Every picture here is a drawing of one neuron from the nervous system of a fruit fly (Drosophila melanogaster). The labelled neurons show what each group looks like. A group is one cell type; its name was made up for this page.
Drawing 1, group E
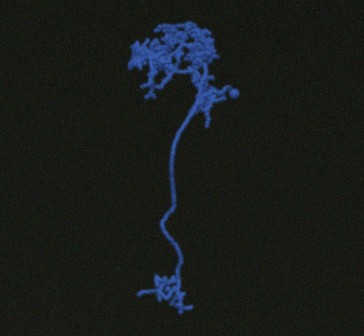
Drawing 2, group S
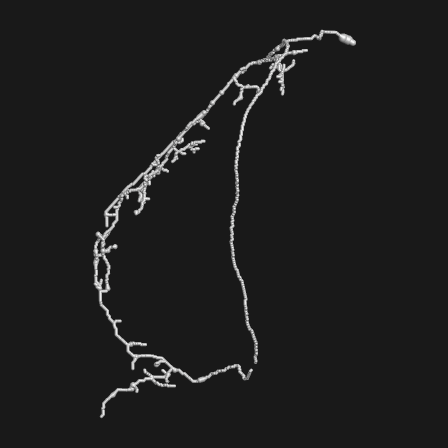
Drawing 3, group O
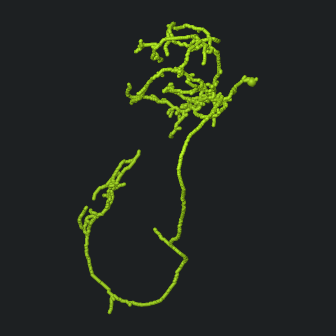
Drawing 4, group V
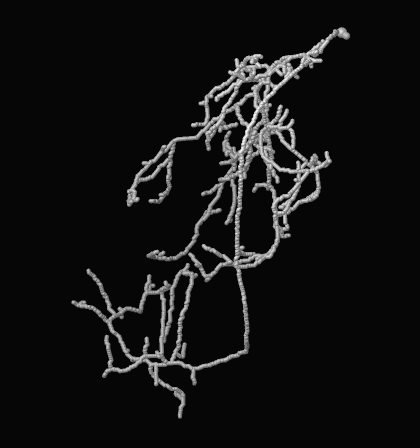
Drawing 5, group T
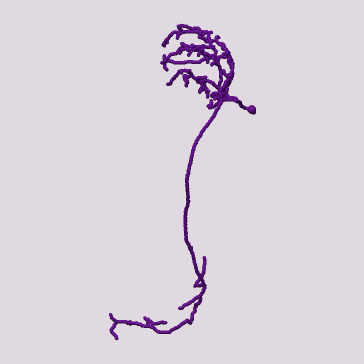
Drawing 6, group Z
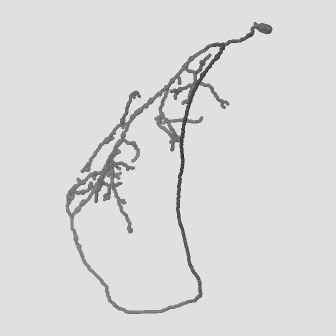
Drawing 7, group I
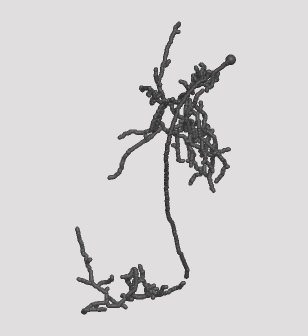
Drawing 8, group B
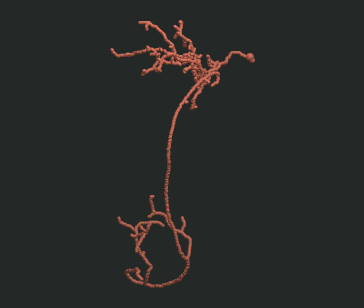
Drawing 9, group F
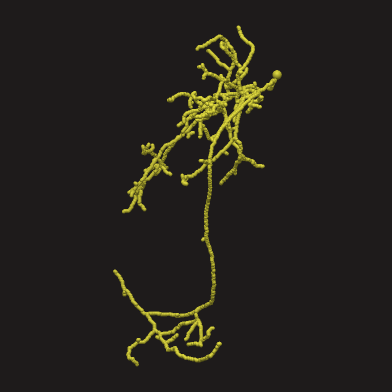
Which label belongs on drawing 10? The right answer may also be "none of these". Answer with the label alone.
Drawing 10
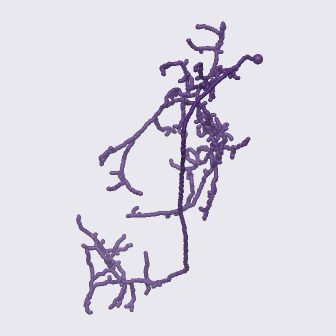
group V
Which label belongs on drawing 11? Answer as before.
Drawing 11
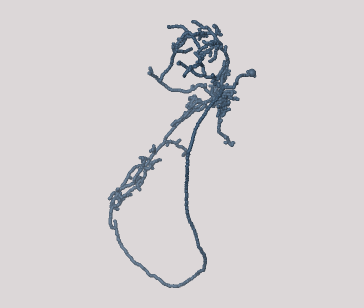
group Z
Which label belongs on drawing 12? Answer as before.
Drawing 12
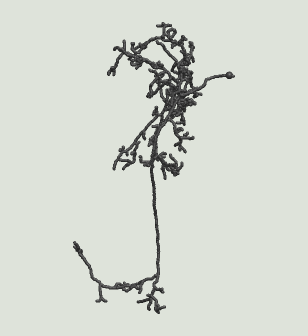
none of these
